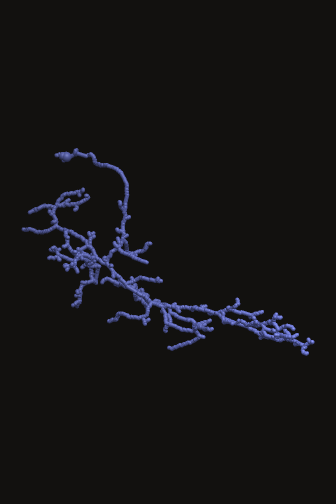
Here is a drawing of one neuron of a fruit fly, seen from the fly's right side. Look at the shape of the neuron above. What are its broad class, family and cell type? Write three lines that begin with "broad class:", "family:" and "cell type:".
broad class: nerve-cord intrinsic neuron
family: hemilineage 19A
cell type: IN19A100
